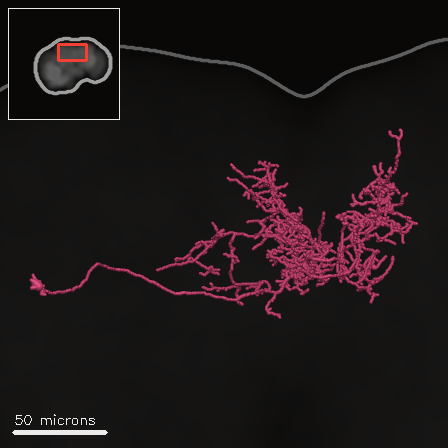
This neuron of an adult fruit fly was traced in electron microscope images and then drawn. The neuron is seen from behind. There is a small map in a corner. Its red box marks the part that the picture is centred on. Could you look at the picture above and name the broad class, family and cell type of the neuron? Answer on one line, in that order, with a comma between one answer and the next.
central-brain intrinsic neuron, hemilineage DL2_ventral, MBON29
